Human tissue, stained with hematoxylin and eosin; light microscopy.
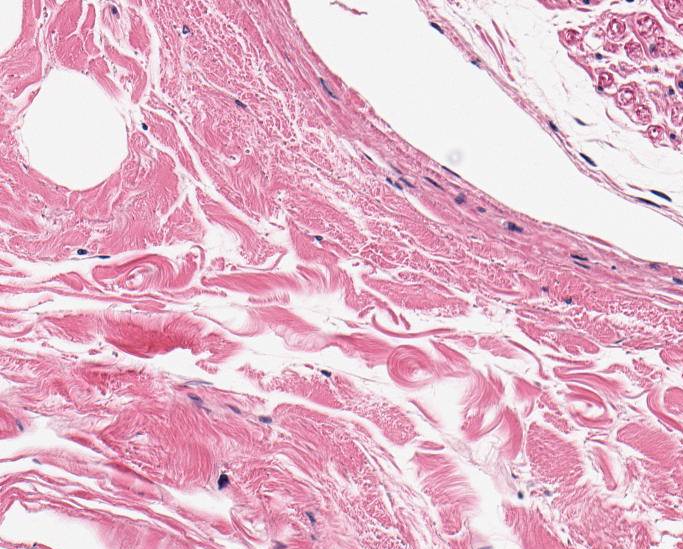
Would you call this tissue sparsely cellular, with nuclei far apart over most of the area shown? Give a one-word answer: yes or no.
Yes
